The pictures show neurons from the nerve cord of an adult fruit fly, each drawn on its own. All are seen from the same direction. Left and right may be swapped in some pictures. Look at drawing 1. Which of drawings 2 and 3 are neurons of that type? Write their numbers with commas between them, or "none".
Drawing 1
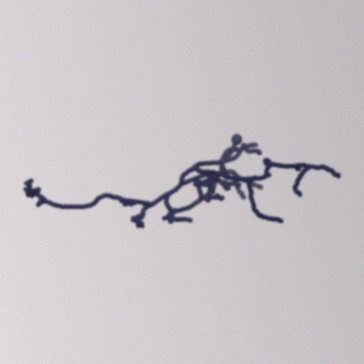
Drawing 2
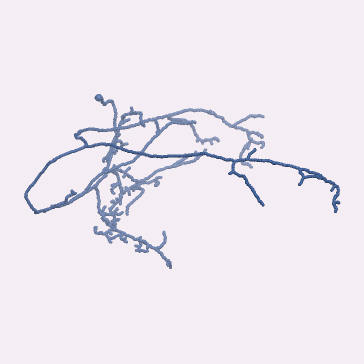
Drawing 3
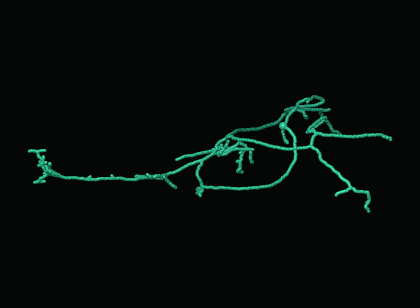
3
